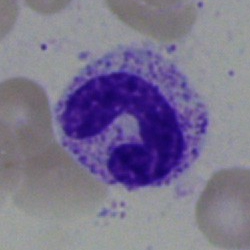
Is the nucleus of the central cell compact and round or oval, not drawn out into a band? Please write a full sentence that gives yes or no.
No, rather than one compact mass, the nucleus is drawn out into a curved band without separate lobes.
